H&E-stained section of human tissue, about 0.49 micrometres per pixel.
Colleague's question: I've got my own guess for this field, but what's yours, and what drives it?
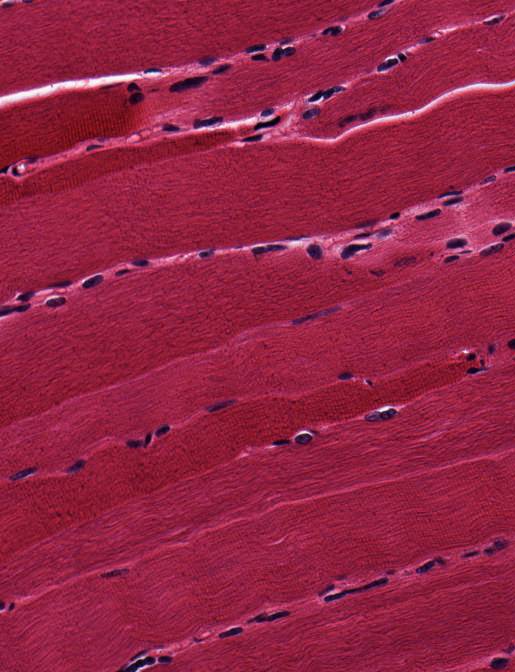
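The tissue here: skeletal muscle. Fibres: long and parallel, filling the field and rising diagonally from lower left to upper right. Striations: fine and transverse, running across the fibres. Nuclei: dark purple, flattened and elongated, long axis parallel to the fibres, lying at the fibre edges along the borders between them.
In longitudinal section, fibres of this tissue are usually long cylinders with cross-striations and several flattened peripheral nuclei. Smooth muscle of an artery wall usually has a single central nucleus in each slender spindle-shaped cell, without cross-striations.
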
